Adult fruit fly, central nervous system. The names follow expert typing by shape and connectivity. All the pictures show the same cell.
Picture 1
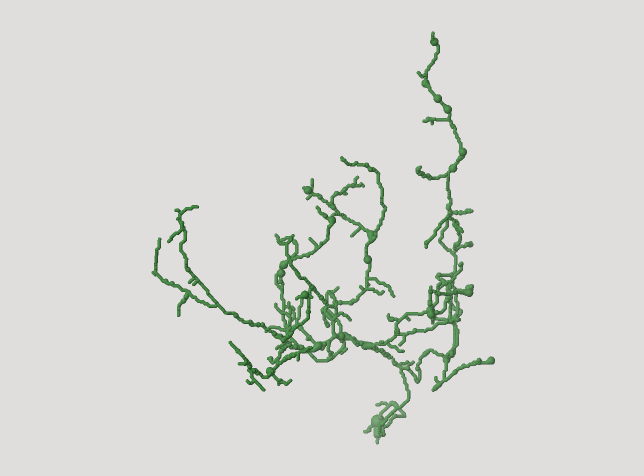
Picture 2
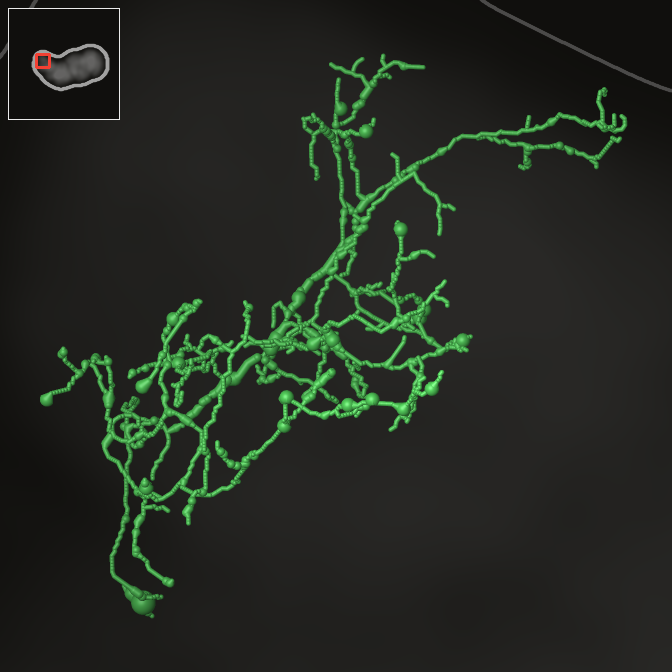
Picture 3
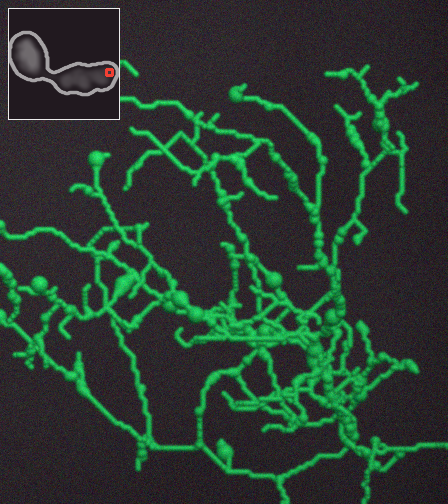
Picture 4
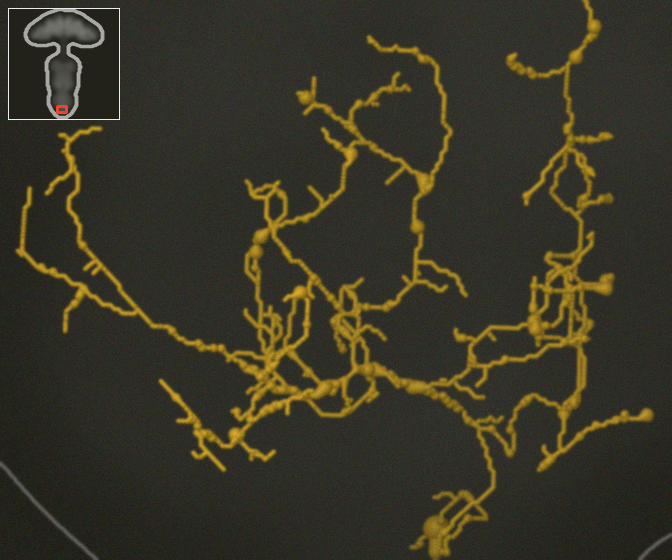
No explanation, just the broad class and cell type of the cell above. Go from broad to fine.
nerve-cord intrinsic neuron; INXXX446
